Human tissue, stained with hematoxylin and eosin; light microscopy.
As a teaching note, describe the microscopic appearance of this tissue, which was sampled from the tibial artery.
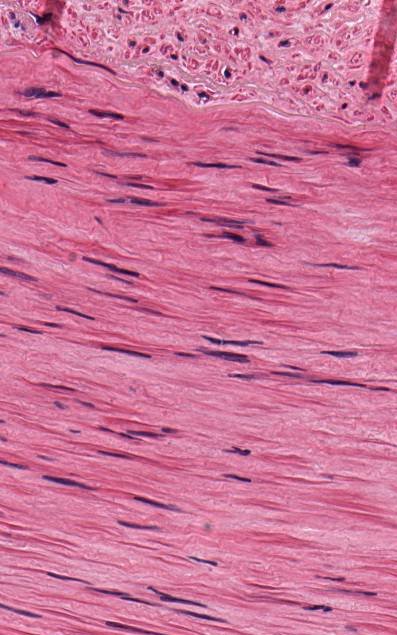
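Eosin stains the fibres pink, and they follow a fine wavy course. Within this fibrous tissue the nuclei are dark, thin and elongated, lying parallel to the fibres. A band of closely packed cells with small round dark nuclei runs along the top edge. No blood vessels or fat cells are seen within the fibrous tissue.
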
